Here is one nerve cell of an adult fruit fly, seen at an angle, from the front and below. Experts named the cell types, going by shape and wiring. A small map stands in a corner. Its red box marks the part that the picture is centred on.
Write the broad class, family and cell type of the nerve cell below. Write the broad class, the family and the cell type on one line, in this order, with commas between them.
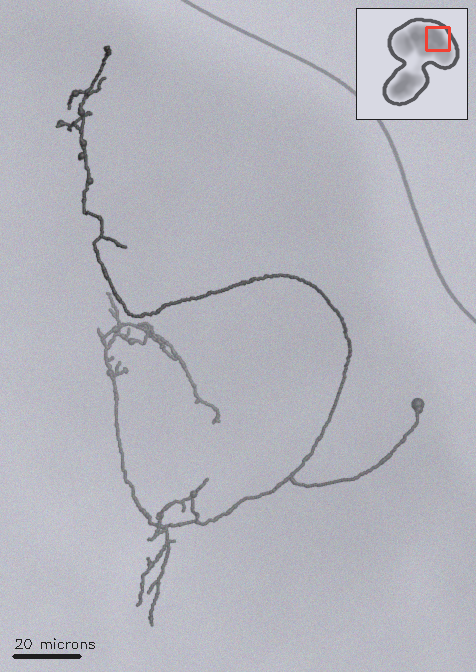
central-brain intrinsic neuron, hemilineage SLPa&l1_lateral, PLP048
